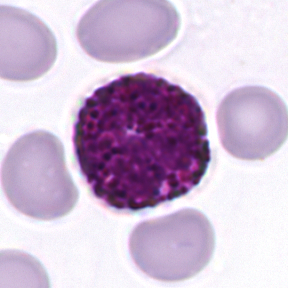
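Basophil. Coarse dark purple granules fill the whole cell and lie over the nucleus, so its shape cannot be made out. Small paler pink patch near the lower right edge. Cell surface without projections.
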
